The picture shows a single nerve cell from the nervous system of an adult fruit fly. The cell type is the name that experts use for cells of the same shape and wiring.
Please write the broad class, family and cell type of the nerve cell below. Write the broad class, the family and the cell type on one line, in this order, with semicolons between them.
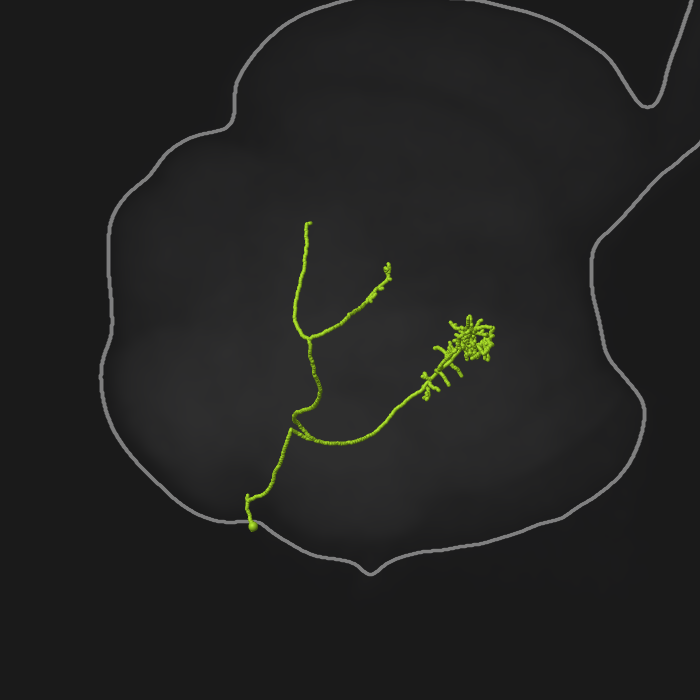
central-brain intrinsic neuron; hemilineage AOTUv3_ventral; SAD047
